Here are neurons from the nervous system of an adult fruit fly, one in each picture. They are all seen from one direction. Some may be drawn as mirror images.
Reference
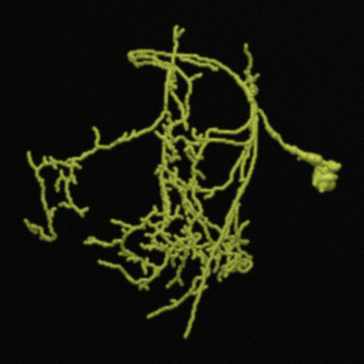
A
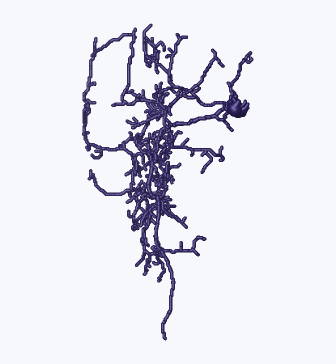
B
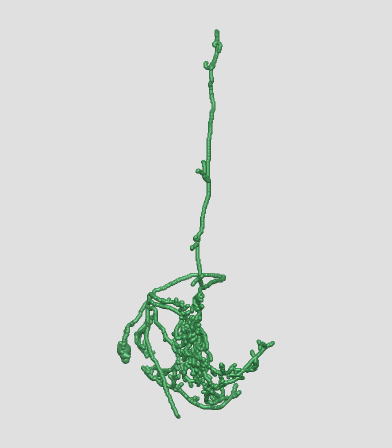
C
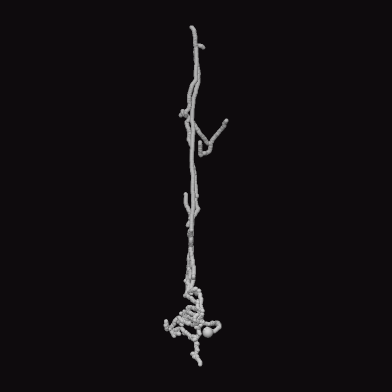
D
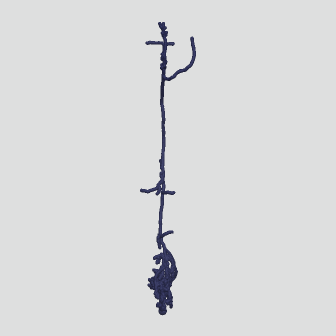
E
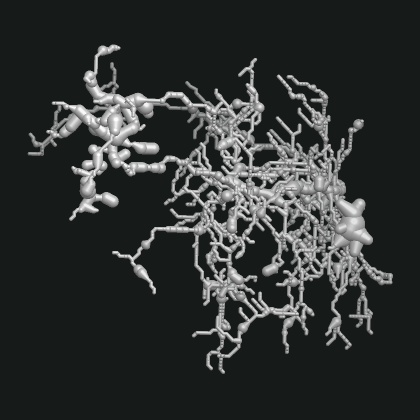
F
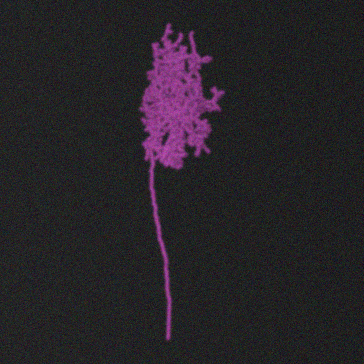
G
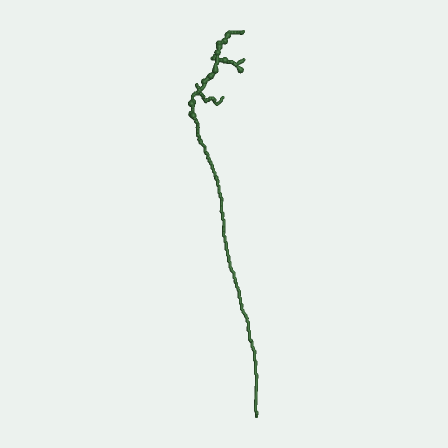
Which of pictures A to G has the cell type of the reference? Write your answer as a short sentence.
Picture B shows a neuron of the same cell type.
